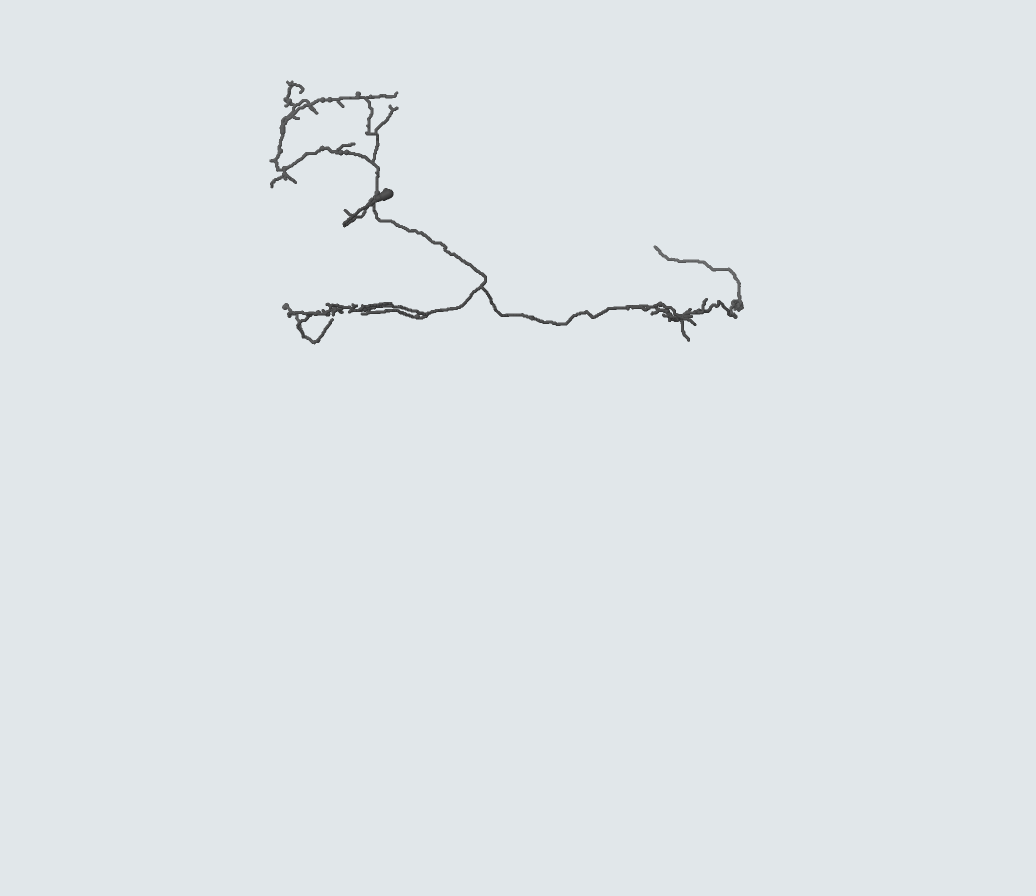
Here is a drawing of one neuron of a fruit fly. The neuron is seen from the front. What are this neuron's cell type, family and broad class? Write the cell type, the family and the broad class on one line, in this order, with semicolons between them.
PAM09; class DAN; central-brain intrinsic neuron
